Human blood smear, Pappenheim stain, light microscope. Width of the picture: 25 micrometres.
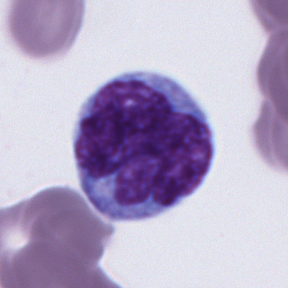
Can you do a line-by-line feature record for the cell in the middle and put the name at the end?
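Outline: round, smooth
Diameter: cell about 13 micrometres, nucleus about 11 micrometres
Nuclear share: about 70% of cell area
Chromatin: dark purple, coarsely clumped
Cytoplasm: pale blue, rim widest at lower left
Identity: monocyte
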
